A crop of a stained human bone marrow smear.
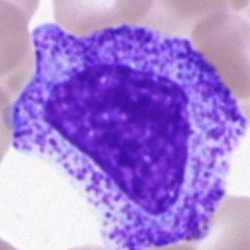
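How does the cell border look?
Irregular and bumpy, not smoothly round.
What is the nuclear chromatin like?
Deep purple and coarse, with small paler spots scattered through it.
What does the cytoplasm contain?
Many coarse purple-violet granules, with pale blue cytoplasm between them.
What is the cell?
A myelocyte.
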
